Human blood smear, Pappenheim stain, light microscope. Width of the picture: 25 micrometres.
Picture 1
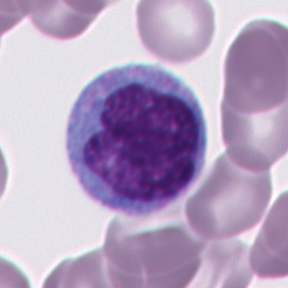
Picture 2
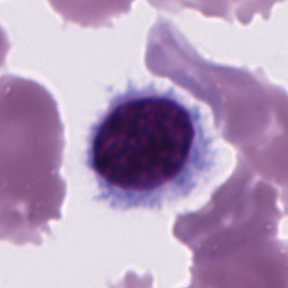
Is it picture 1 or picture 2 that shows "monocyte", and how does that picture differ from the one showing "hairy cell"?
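Assignment: monocyte, picture 1; hairy cell, picture 2. Surface: picture 1 round and smooth, no projections; picture 2 with fine hair-like projections all the way around its circumference. Nucleus, picture 1: notched on the left side, kidney-like, about 11 micrometres across; chromatin dark purple and coarsely clumped, with paler gaps between the clumps.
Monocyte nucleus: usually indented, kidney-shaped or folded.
Nucleolus, picture 2: none distinct.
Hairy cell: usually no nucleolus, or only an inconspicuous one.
Cytoplasm, picture 1: fine, dust-like pinkish-purple granules; no vacuoles.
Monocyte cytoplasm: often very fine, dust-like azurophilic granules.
Cytoplasm, picture 2: only a narrow pale blue rim around the nucleus, with no visible granules.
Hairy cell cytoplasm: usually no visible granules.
Neighbours: in picture 1, red cells touch the right and lower edges, with empty background on the left; in picture 2, red cells lie near but none overlaps.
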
